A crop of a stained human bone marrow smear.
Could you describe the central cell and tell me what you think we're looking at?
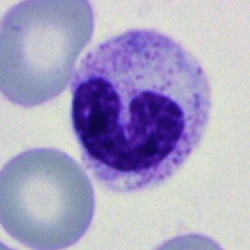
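Looking at the outline first: round and smooth. The nucleus is deeply indented from its upper side, so it looks kidney-like. Its chromatin is dark and coarsely clumped, and I can't see any nucleoli. It's a band neutrophil.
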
